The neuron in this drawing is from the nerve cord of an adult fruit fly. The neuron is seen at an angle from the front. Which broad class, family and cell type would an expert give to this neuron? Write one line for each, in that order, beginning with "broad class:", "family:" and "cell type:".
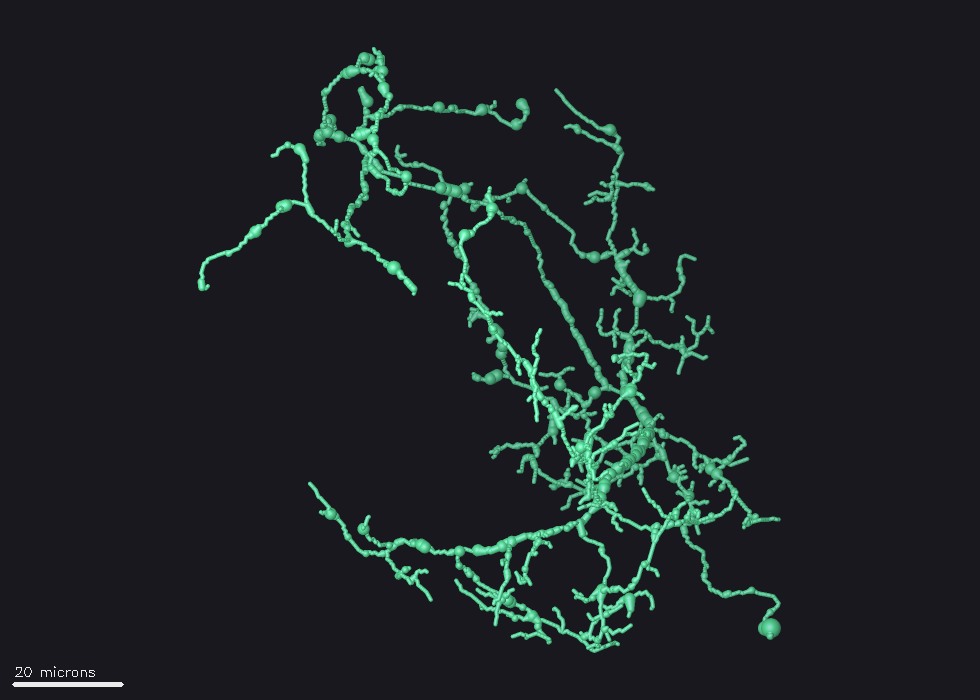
broad class: nerve-cord intrinsic neuron
family: hemilineage 04B
cell type: IN04B066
